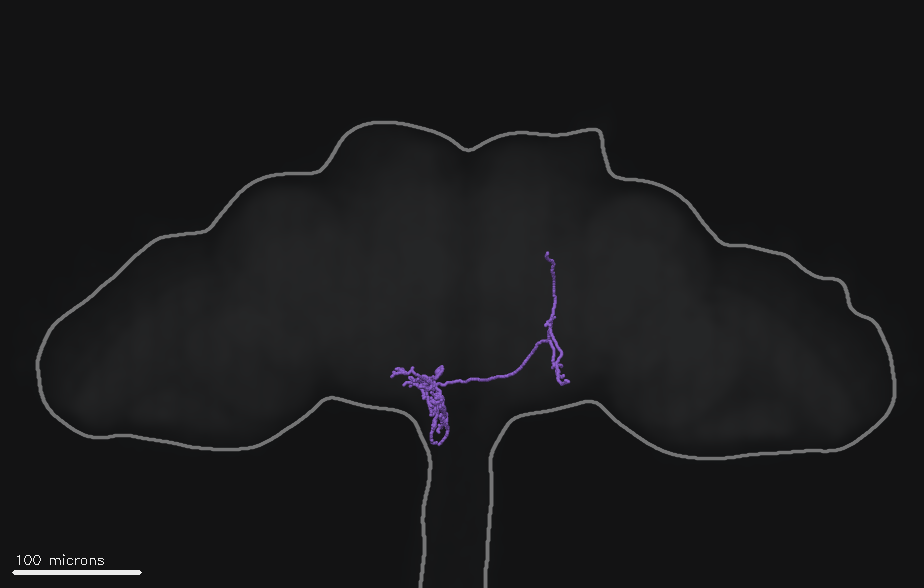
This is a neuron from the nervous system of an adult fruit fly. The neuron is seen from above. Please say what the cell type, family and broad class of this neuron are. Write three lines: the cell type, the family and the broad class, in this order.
GNG411
hemilineage LB3
central-brain intrinsic neuron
